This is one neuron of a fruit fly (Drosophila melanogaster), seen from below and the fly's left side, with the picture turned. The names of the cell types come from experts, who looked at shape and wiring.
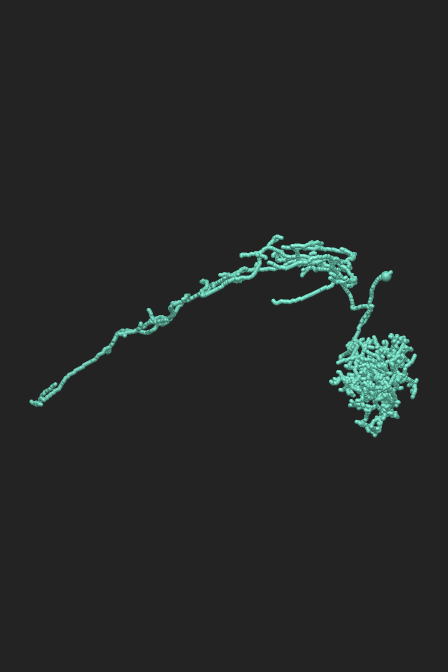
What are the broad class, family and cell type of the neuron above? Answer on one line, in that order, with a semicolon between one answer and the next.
optic-lobe intrinsic neuron; LOLP; LOLP1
